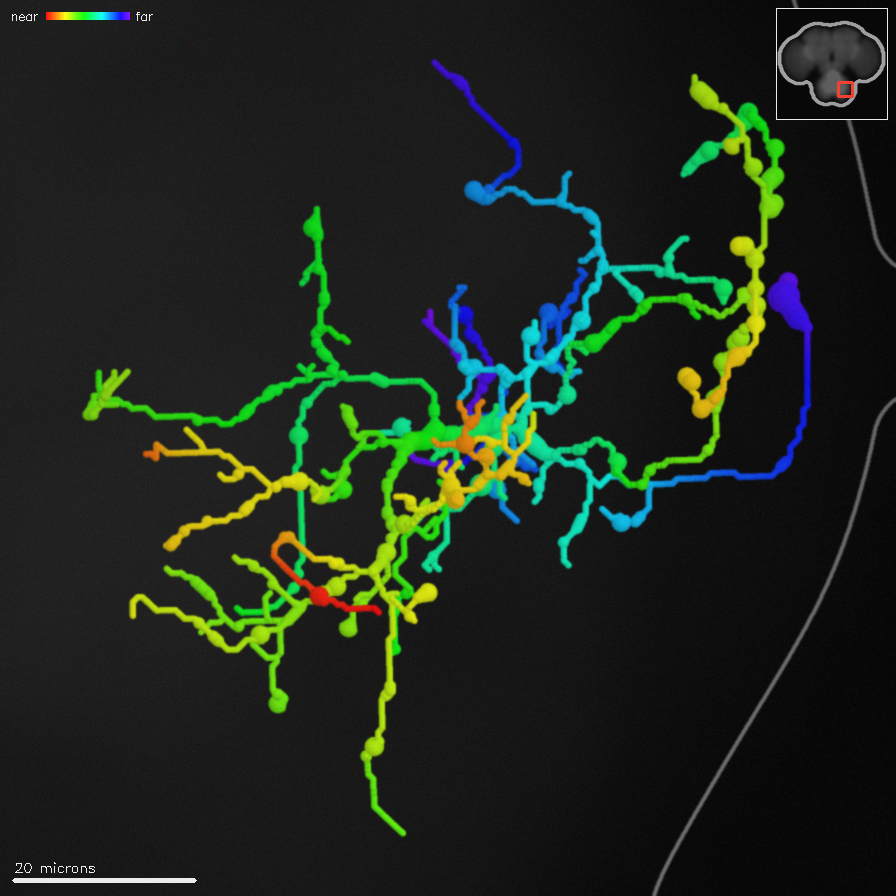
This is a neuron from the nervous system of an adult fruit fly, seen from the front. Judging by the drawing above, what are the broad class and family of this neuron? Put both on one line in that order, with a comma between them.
nerve-cord intrinsic neuron, hemilineage 20A.22A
